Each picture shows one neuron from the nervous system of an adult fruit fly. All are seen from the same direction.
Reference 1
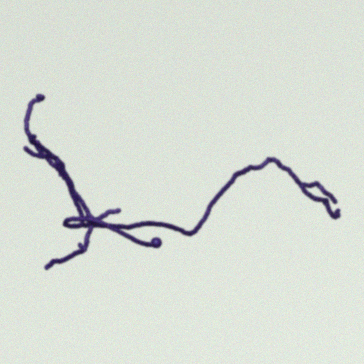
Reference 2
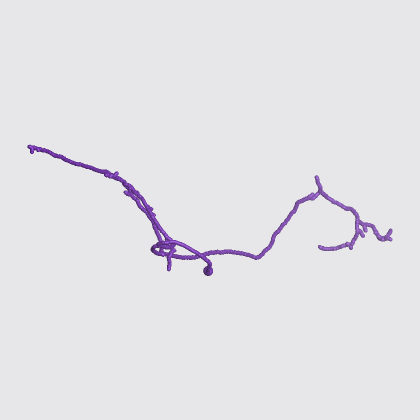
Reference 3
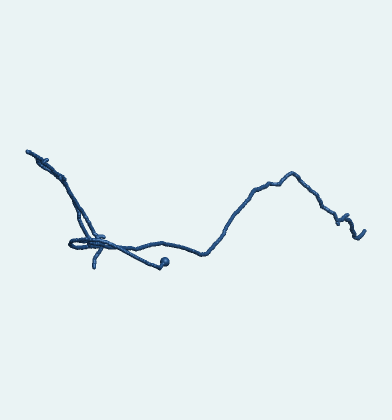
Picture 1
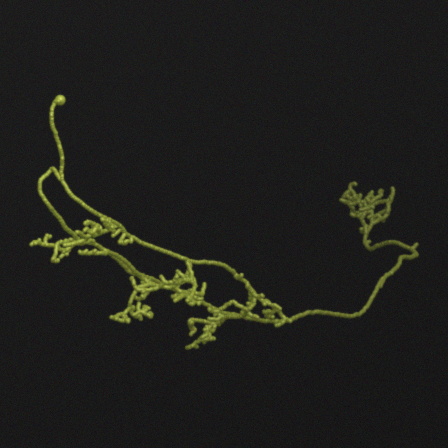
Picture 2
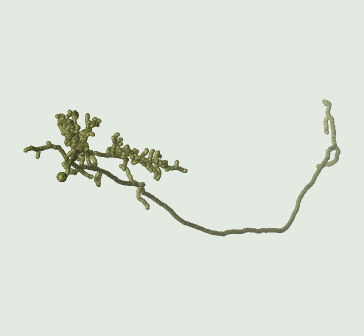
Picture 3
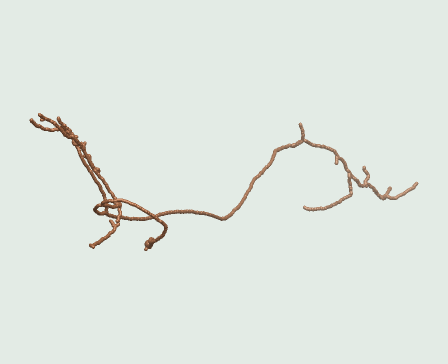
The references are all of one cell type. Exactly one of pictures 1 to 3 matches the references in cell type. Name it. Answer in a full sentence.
The neuron in picture 3 is of the same cell type.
